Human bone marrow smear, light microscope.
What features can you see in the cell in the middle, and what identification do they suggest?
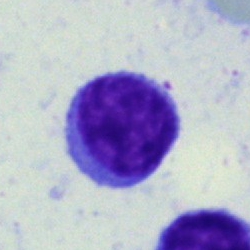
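Chromatin first: it is dense and coarsely clumped. Next, the cytoplasm, which forms only a thin rim around the nucleus. That rim shows no visible granules and no vacuoles. The cell in the middle is a lymphocyte.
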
